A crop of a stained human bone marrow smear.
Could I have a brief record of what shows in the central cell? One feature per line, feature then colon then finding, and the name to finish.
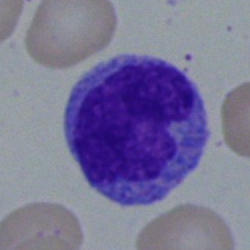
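Outline: roughly round, as far as I can tell
Nucleus shape: a notch-like indentation on its right side
Nucleus size: fills most of the cell
Granules: no large coarse ones in the cytoplasm
Name: monocyte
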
